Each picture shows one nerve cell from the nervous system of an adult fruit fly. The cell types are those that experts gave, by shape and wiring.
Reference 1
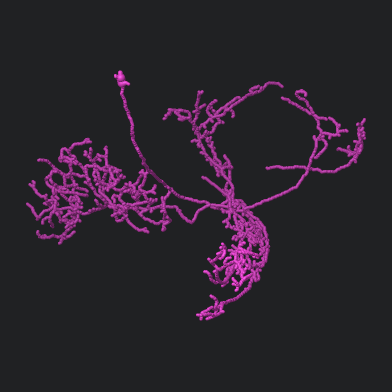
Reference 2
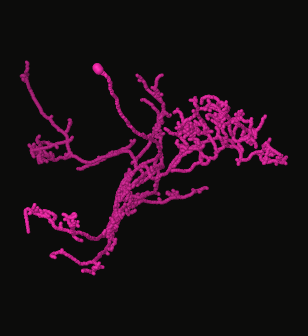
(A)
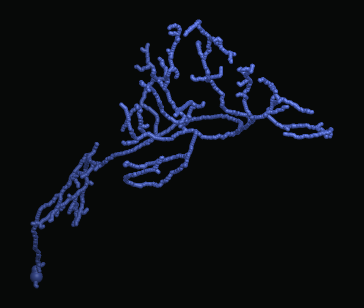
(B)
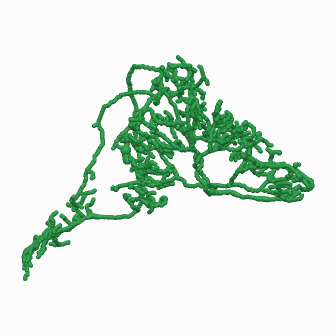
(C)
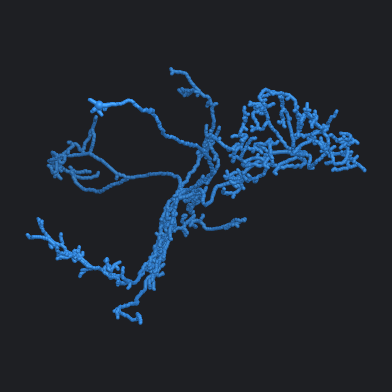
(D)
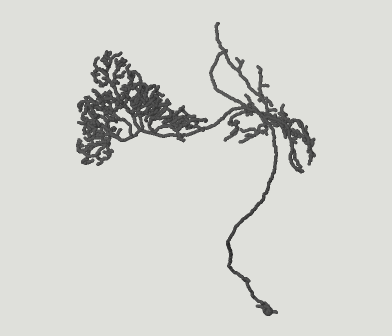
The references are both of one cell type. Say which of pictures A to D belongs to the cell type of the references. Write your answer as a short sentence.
Picture C shows a nerve cell of the same cell type.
